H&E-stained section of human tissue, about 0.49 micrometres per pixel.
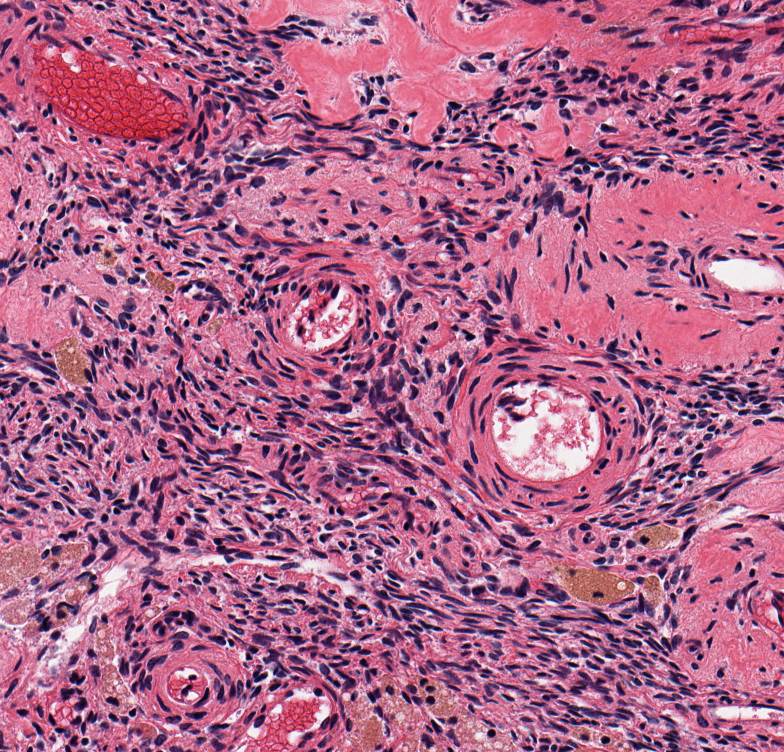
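Ovary, and what you're looking at is all cellular stroma: densely packed spindle cells, with no epithelium anywhere. Their elongated, dark-staining nuclei run in many different directions. Up at the upper left there's a vessel tightly packed with red blood cells, and clumps of golden-brown granular pigment are scattered about, mostly in the left and lower parts.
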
